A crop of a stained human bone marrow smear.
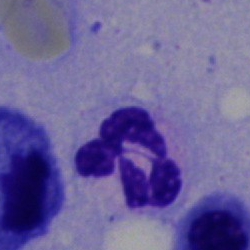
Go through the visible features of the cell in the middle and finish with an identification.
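Hmm, the outline is faint here, barely standing out from the background. The chromatin, though, is dense and dark purple, and I find no nucleoli in the nucleus. It's a segmented neutrophil.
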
